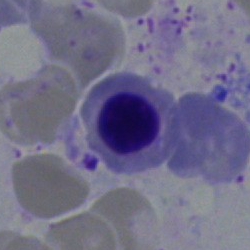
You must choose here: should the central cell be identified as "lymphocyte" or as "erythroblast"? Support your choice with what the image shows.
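This is an erythroblast. Its cytoplasm, which forms a rim around the nucleus on all sides, is pale greyish-lilac.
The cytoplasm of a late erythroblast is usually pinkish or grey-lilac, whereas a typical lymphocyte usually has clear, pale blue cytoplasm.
The chromatin here is uniformly dense and very dark purple.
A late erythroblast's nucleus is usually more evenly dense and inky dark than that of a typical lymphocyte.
Both features match the erythroblast rather than the lymphocyte. The cell outline is slightly irregular rather than smoothly round.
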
